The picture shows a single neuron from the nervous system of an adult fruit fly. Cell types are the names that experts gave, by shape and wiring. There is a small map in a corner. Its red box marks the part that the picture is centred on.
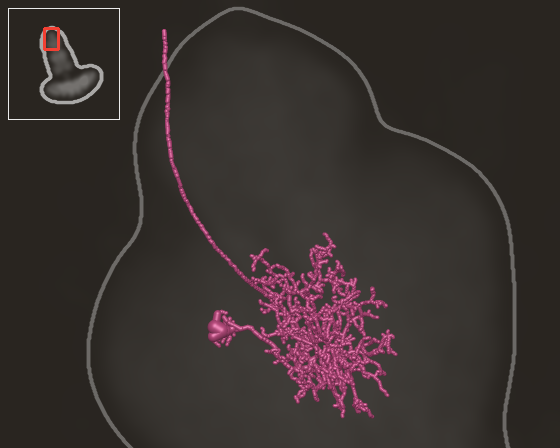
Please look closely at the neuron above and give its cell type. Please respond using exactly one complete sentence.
Regarding its cell type, the neuron is MNad56.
